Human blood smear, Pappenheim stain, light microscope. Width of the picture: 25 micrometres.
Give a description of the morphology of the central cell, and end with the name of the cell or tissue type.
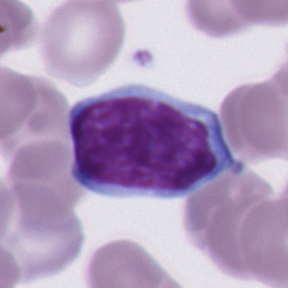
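Straight stretches and corners, rather than a smooth curve, give an angular outline. The nucleus is elongated, its long axis running left to right. The cytoplasm shows no granules. A small knob projects from the right edge, below the midline. This is a typical lymphocyte.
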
